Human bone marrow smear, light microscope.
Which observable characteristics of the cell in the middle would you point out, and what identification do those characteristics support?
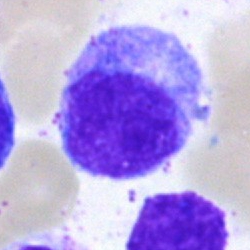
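Starting with the outline, the cell is roughly round. Next, the cytoplasm is blue and blotchy, with paler patches among the blue. Checking for granules, the cytoplasm holds no distinct coarse ones. The cell is a myelocyte.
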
